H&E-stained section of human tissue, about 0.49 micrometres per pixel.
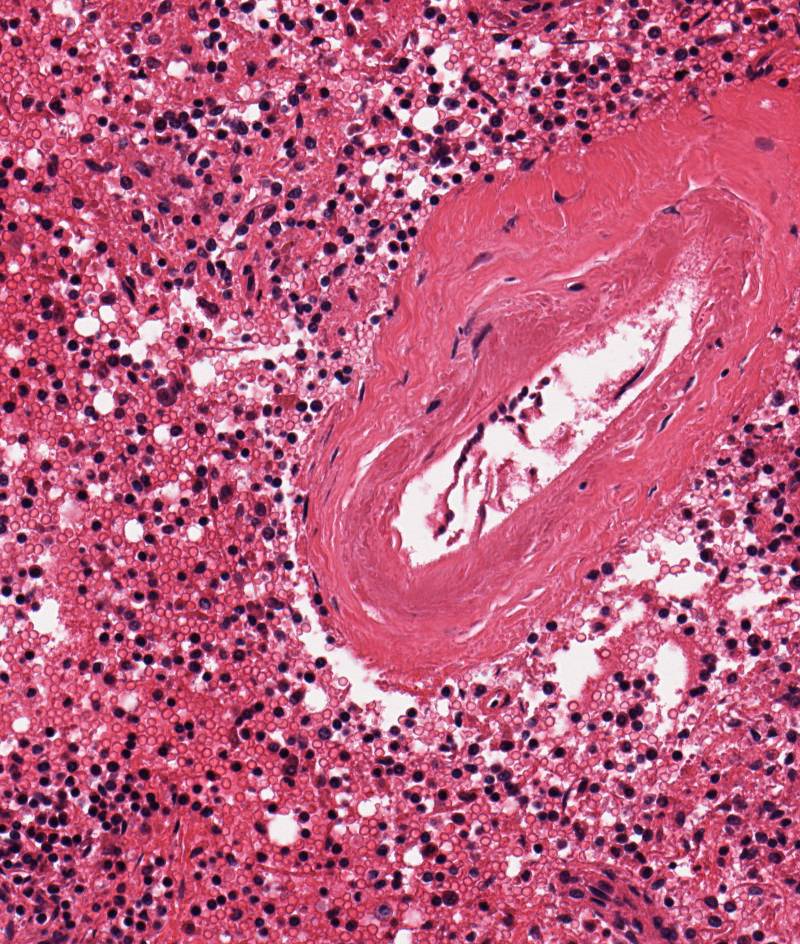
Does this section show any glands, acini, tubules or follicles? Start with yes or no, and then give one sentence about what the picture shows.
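No. No epithelium or glands are present anywhere in the field.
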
